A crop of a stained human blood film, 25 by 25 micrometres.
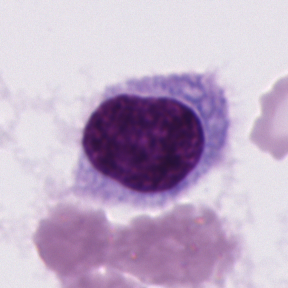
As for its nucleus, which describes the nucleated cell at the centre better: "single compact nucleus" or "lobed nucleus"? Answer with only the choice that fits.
Single compact nucleus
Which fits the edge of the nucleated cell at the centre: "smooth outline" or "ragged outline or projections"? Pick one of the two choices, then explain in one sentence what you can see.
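Ragged outline or projections. The cell's outer edge is ragged and fuzzy rather than sharply smooth.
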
